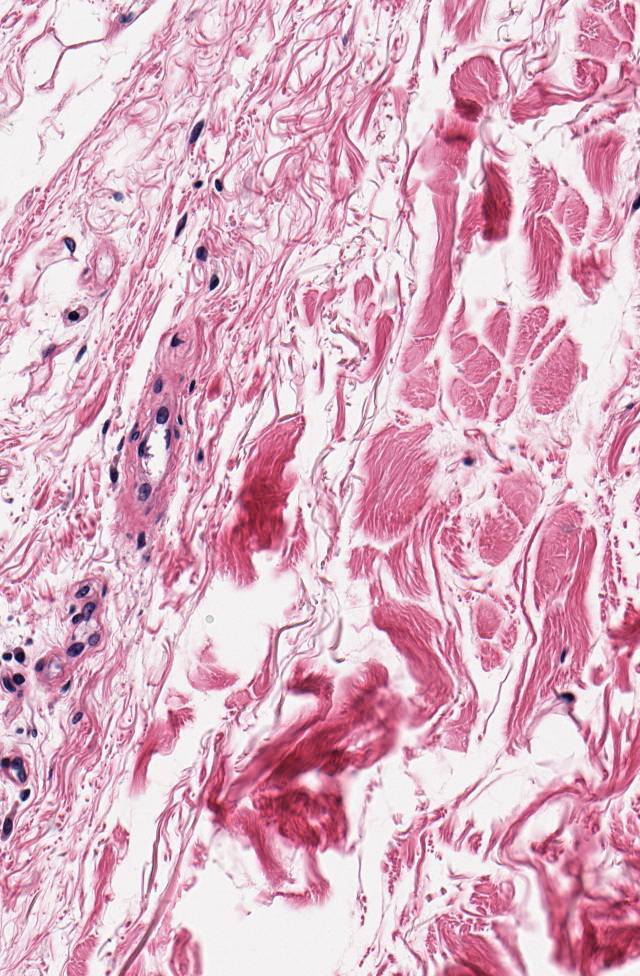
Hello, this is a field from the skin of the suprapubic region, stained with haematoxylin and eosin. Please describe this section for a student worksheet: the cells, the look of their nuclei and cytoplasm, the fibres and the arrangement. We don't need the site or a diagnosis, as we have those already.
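On the left, loose fibrous tissue has thin, wavy collagen fibres running diagonally through the field, with scattered dark, elongated, spindle-shaped nuclei in this stroma. On the right, bundles of pink fibres are cut in cross and oblique section, and nuclei are scarce within them.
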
